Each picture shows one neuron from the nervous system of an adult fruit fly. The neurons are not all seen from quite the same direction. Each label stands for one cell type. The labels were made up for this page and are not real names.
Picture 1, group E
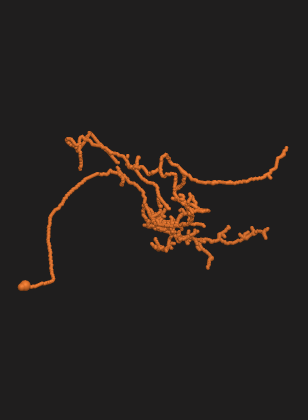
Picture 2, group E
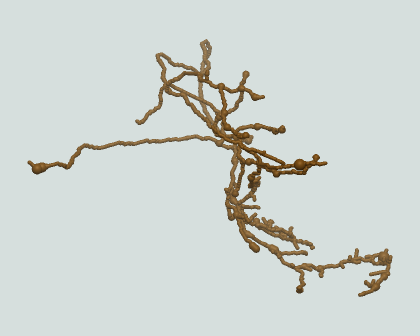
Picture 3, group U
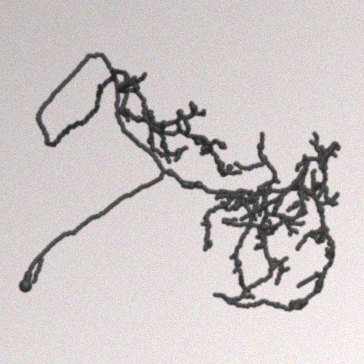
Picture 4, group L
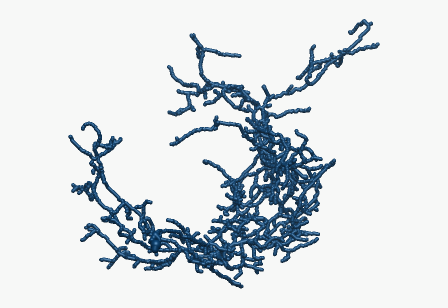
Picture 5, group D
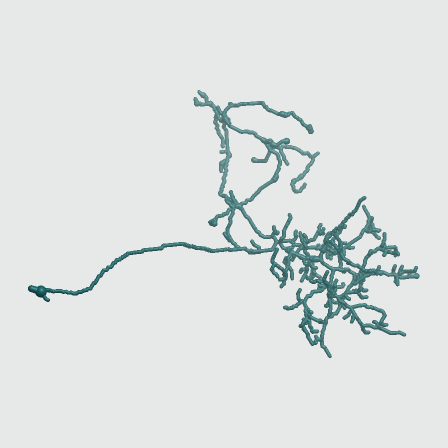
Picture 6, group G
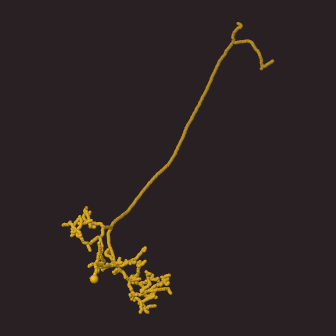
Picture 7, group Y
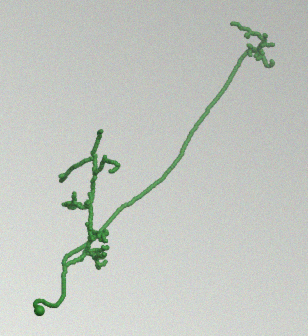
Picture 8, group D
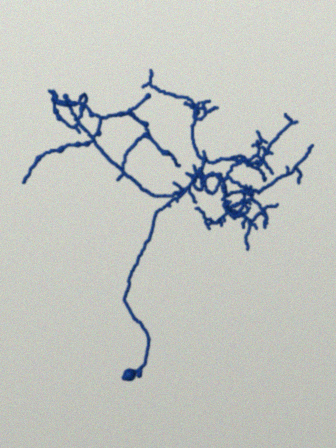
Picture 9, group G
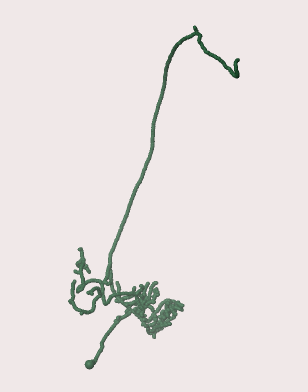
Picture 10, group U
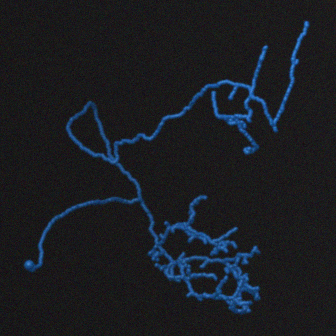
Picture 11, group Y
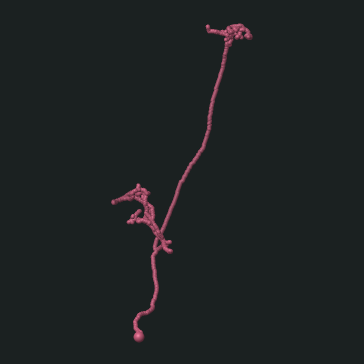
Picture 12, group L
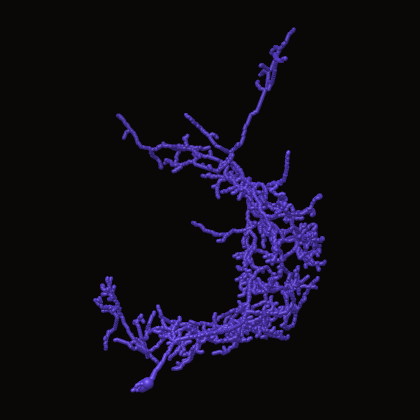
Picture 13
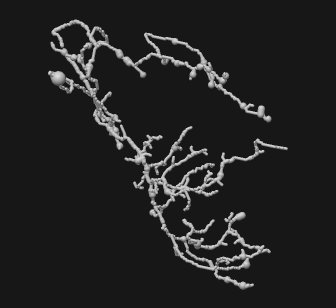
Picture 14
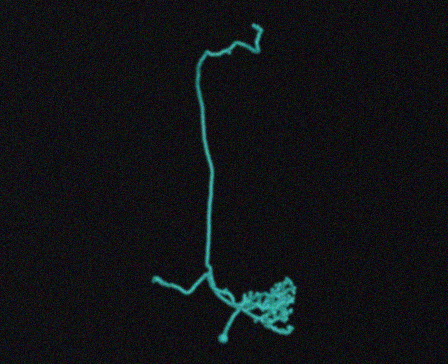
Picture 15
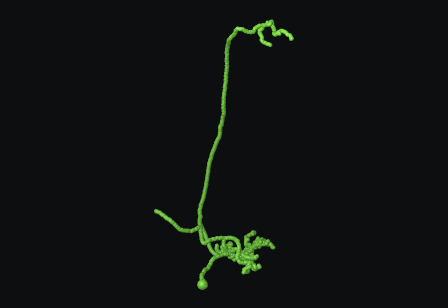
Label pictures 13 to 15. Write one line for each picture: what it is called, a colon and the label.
13: group E
14: group G
15: group G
